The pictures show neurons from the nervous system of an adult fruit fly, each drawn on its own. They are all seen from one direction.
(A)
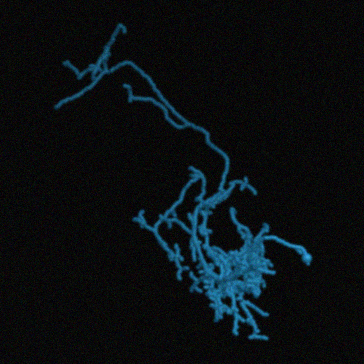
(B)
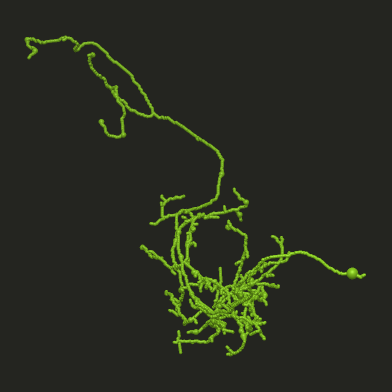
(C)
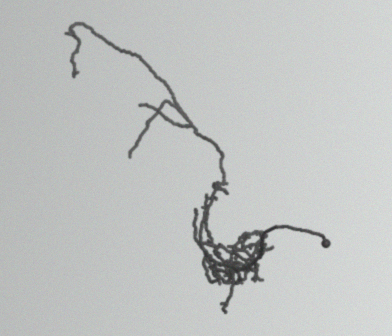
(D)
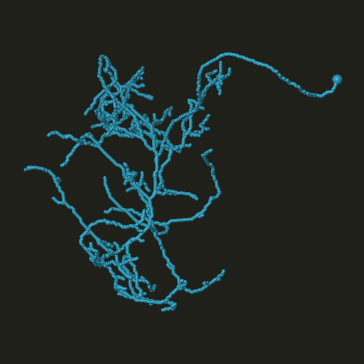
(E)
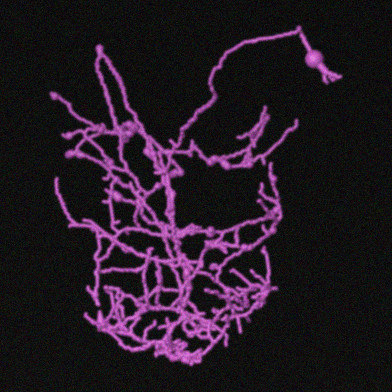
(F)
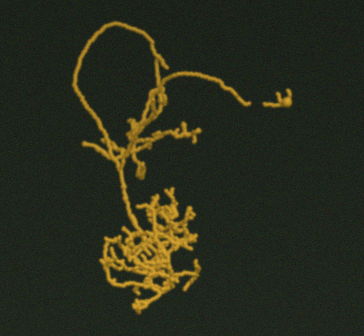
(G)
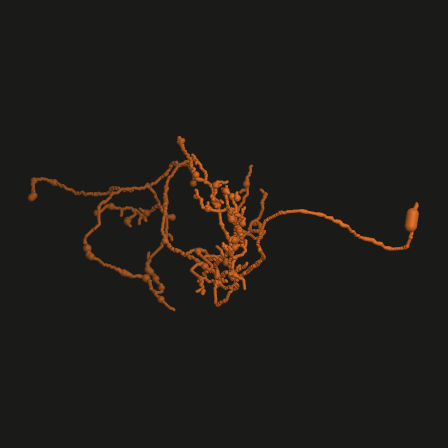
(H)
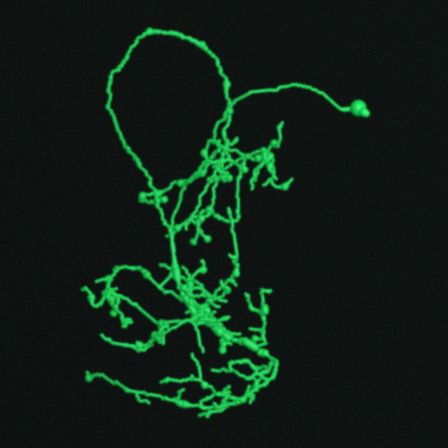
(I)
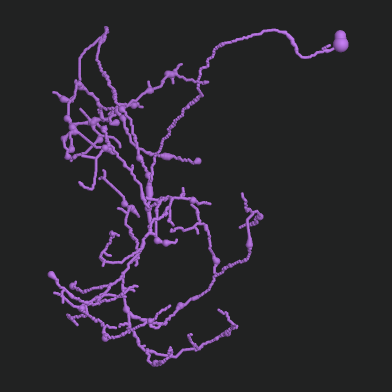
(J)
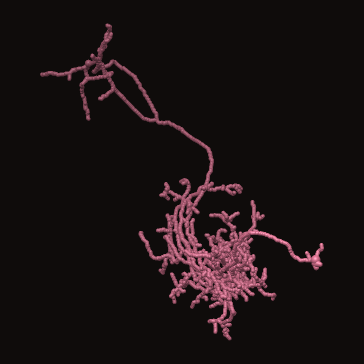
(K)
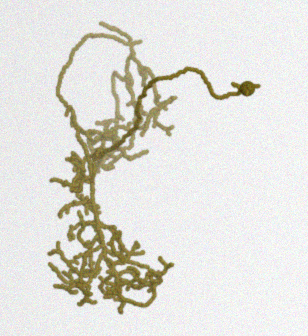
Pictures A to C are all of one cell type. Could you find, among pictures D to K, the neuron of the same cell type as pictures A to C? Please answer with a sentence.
Picture J is of the same cell type.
